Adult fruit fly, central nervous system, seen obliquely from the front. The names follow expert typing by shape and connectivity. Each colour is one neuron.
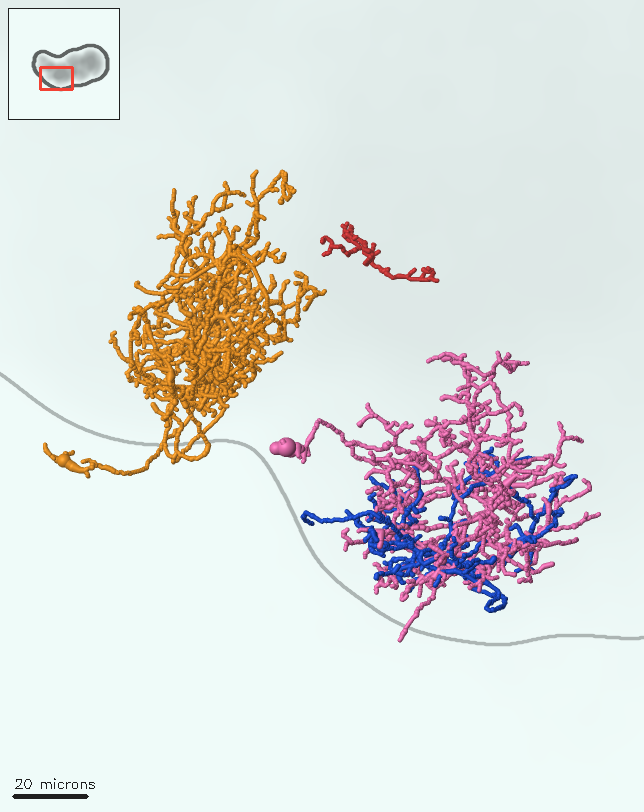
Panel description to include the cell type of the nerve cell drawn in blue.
IN01B025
